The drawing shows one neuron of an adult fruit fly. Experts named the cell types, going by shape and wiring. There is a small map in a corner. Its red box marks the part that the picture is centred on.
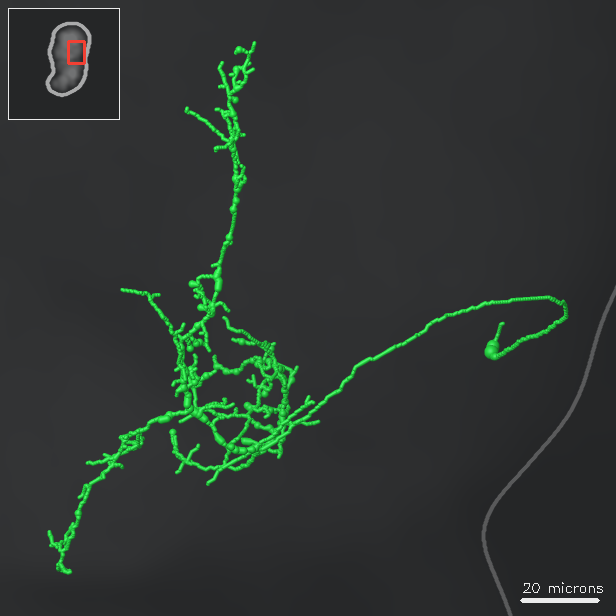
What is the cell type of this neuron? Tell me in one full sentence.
So far as cell type goes, this neuron is AMMC019.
